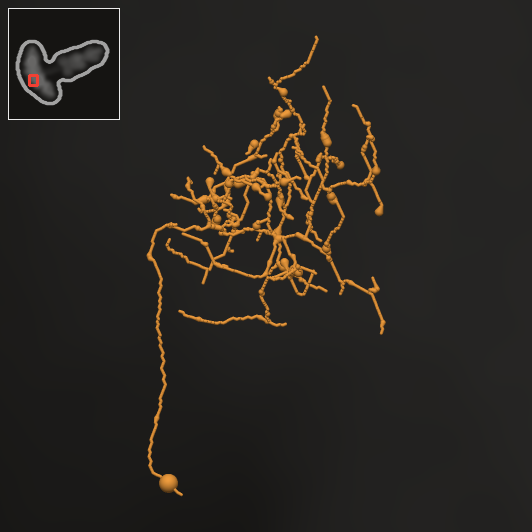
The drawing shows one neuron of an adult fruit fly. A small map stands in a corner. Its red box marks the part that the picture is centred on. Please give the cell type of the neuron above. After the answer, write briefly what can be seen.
Its cell type is GNG383. This is a central-brain intrinsic neuron. It is in the brain and does not reach the nerve cord. The picture shows dozens of branch ends.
